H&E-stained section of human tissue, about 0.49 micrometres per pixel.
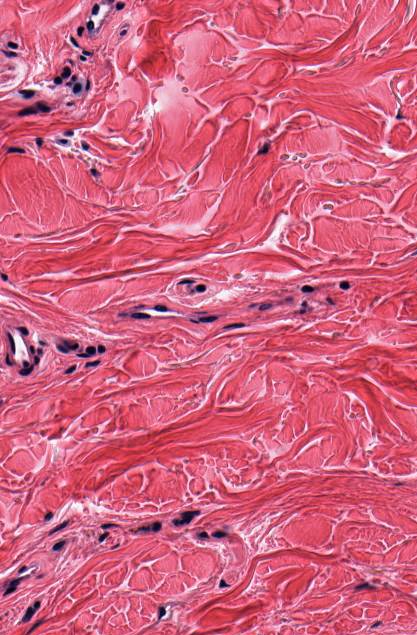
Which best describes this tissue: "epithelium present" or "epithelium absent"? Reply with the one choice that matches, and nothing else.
Epithelium absent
